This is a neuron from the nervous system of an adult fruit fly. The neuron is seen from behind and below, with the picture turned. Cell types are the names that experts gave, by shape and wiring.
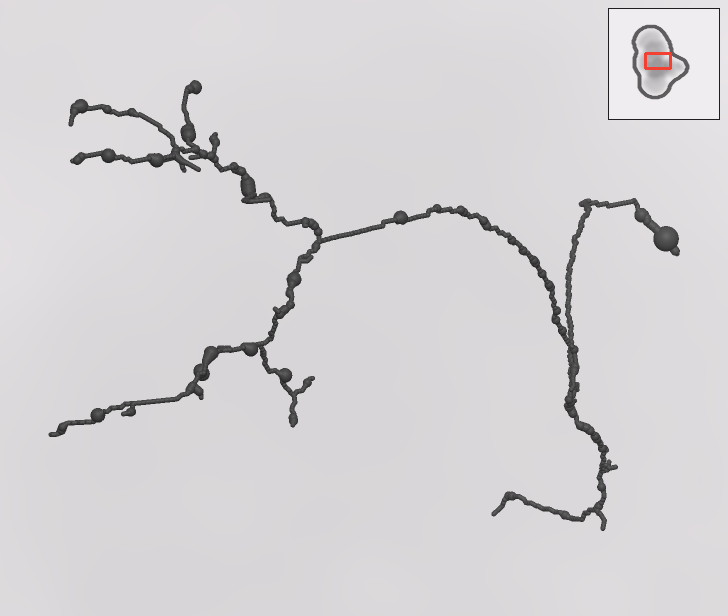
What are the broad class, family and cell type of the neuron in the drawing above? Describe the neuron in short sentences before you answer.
Its cell body lies on the right of the picture. In this view it is wider than it is tall. Its broad class is central-brain intrinsic neuron. The family is hemilineage SMPad2. The cell type is PS008_a4.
